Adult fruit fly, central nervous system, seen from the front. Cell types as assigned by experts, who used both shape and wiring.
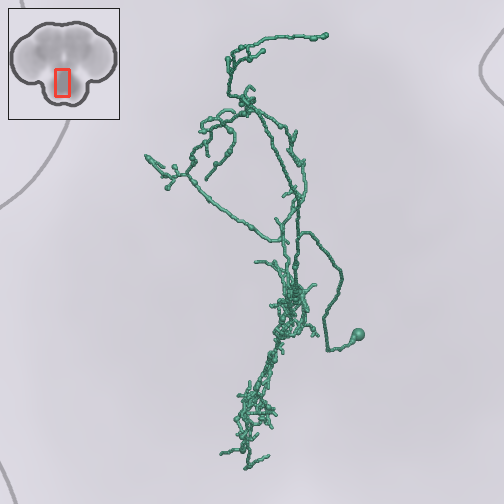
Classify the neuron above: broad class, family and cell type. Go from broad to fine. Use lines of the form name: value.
broad class: nerve-cord intrinsic neuron
family: hemilineage 06B
cell type: IN06B070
